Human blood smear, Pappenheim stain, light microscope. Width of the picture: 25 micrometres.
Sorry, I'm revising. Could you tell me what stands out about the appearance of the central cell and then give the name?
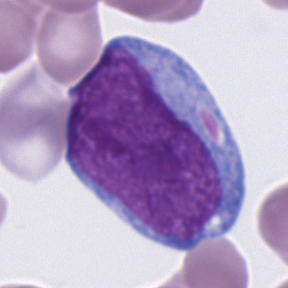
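The nucleus is a single oval mass with no lobes, placed off-centre toward the left of the cell. Its chromatin is finely granular and evenly spread. The cytoplasm is blue. The cell is a myeloblast.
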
